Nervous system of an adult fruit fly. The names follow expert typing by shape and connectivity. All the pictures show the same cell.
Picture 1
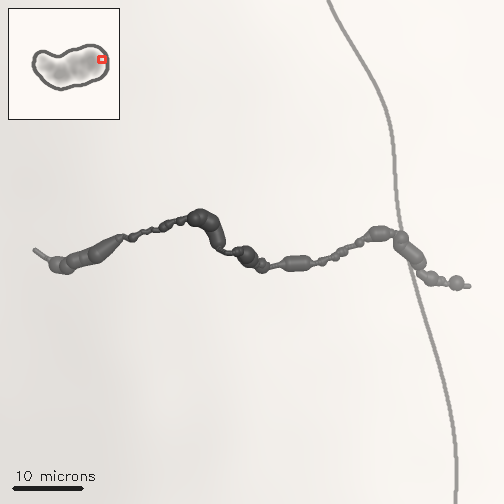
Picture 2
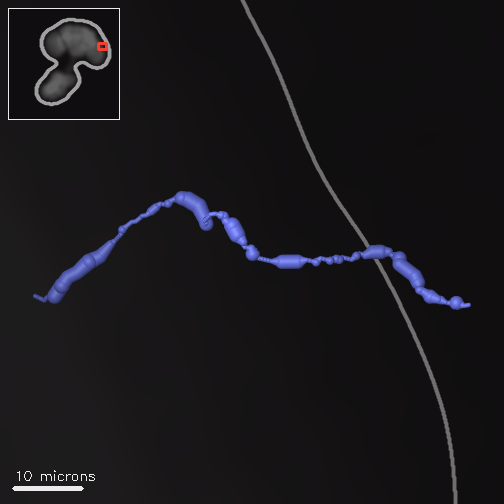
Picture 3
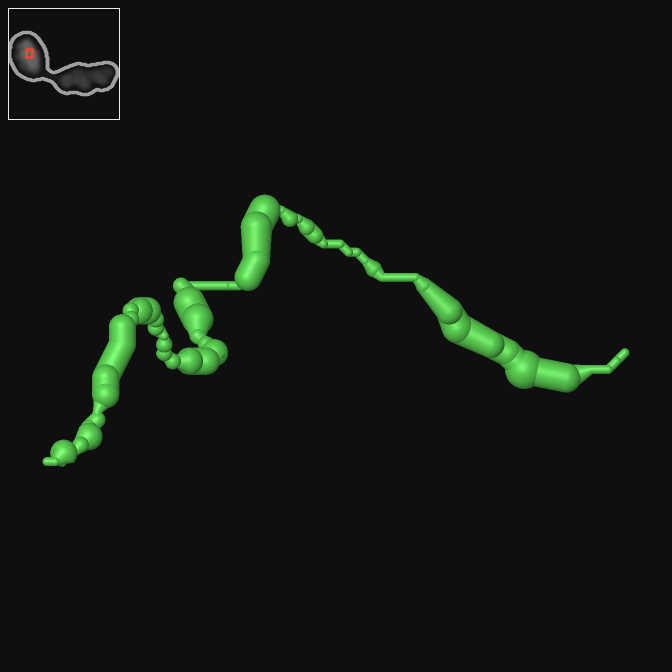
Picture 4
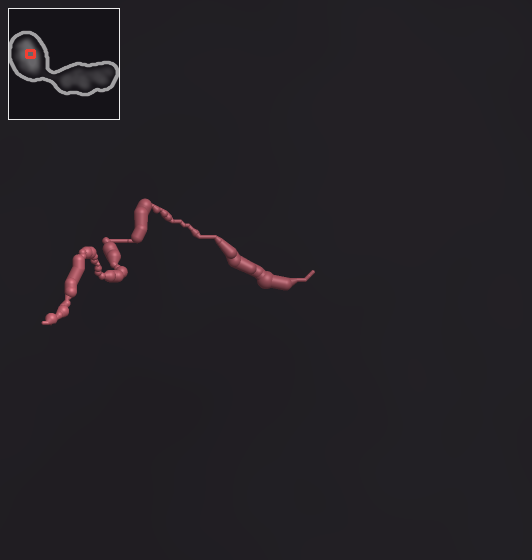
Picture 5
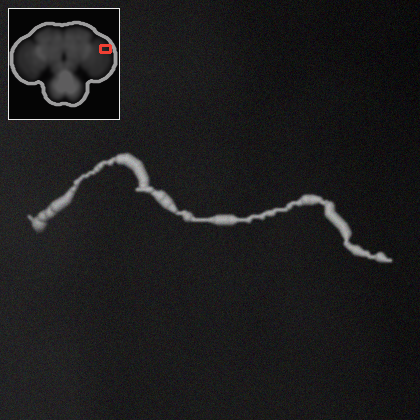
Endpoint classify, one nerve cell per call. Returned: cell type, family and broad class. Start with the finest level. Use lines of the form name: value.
cell type: R7y
family: class visual
broad class: photoreceptor or other optic-lobe sensory neuron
